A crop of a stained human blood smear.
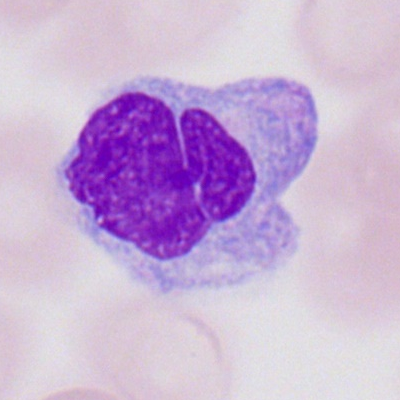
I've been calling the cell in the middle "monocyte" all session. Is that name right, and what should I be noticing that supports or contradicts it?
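Monocyte stands as the name here; lymphocyte is set aside. Decisive: a thin pale cleft runs down from the top edge of the nucleus and divides it into lobes.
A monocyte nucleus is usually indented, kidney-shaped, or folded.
Chromatin: deep purple, mottled and patchy. Cytoplasm: pale greyish-blue, no coarse, strongly coloured granules. Outline: irregular, with rounded bulges rather than a smooth circle.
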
